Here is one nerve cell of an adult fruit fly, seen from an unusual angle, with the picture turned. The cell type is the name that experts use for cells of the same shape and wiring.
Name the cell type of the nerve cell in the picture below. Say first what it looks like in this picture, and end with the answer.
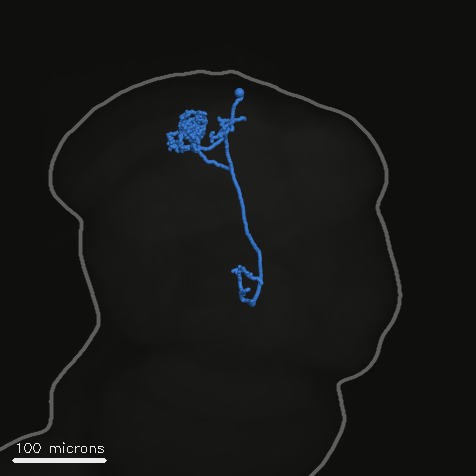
The cell body is at the top of the picture. By the scale bar it is about 250 microns tall in this view. Its broad class is central-brain intrinsic neuron. Its cell type is AVLP265.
